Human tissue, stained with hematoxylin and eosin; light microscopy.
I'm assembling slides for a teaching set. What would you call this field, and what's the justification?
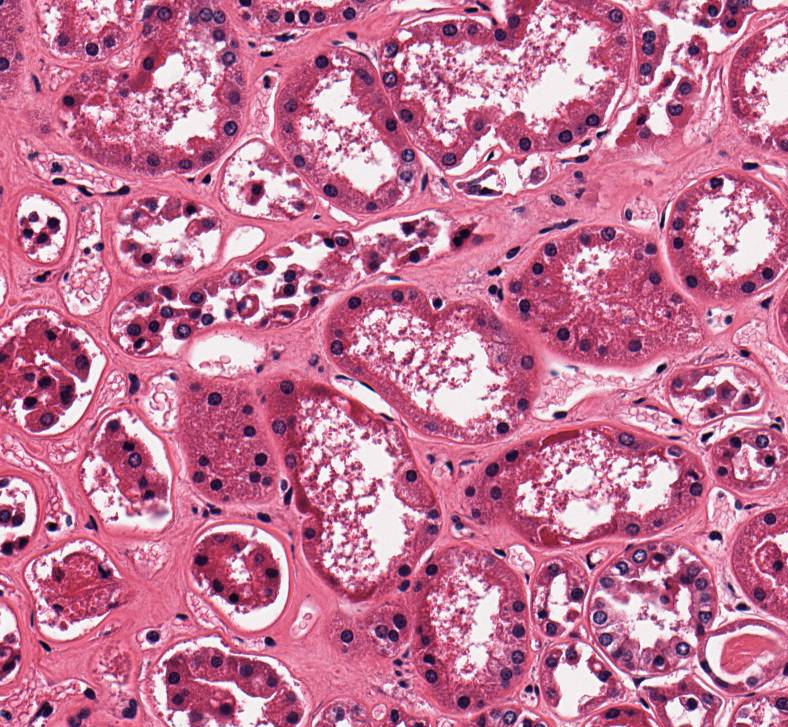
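What fills the field is cortical labyrinth of the kidney. As to layout, the whole field is closely packed round to oval tubular profiles, cut mostly in cross or oblique section.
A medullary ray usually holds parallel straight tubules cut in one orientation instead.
As to lining, each tubule has a single layer of cuboidal cells with abundant, deeply eosinophilic, granular cytoplasm and one small, round, dark nucleus.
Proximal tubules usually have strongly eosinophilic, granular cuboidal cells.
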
